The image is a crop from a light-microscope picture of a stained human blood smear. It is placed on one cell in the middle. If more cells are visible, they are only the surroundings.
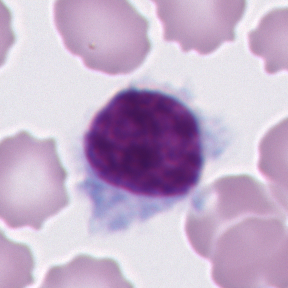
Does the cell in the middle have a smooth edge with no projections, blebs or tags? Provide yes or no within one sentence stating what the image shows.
No, ragged or frayed parts, projections, blebs or tags interrupt the cell's outline.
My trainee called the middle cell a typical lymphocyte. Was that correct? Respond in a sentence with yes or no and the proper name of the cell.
No, the cell in the middle of the field is a hairy cell, not a typical lymphocyte as suggested.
